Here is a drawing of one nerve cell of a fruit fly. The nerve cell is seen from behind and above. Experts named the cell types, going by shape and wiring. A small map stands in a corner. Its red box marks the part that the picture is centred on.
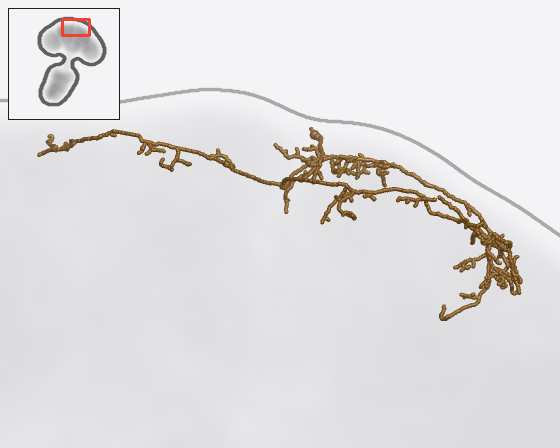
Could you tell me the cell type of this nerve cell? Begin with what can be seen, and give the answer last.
It is in the brain and does not reach the nerve cord. The picture shows dozens of branch ends. It is a central-brain intrinsic neuron. The cell type is SMP703m.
